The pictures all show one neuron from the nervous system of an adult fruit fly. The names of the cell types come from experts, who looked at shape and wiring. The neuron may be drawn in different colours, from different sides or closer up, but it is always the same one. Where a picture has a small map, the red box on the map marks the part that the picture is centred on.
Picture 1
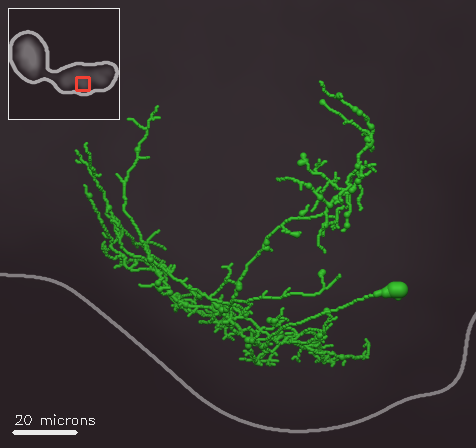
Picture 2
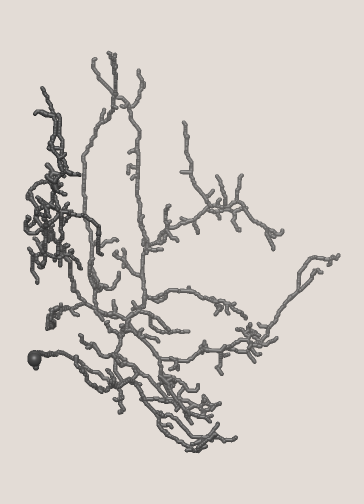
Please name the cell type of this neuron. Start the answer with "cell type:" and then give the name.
cell type: IN13A054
